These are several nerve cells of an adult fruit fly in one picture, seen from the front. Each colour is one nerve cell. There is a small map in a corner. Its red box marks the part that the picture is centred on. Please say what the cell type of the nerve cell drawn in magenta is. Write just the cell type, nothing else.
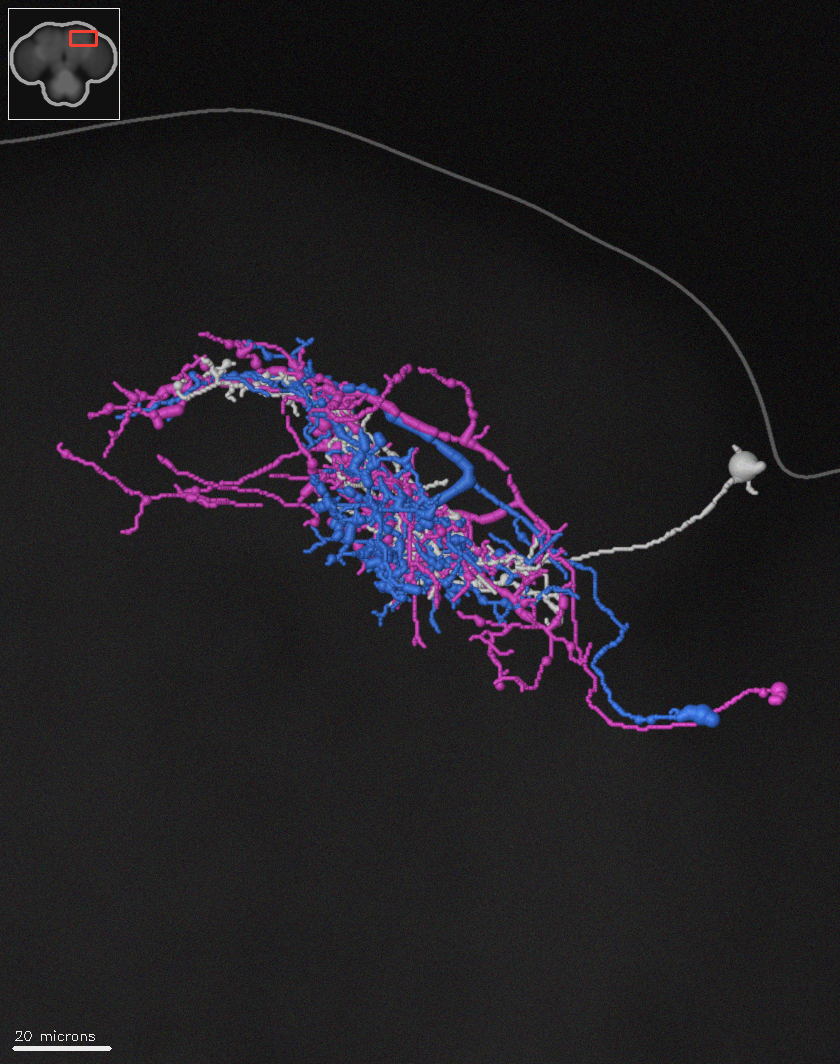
LHAV3p1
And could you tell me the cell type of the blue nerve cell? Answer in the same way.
LHAV3q1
